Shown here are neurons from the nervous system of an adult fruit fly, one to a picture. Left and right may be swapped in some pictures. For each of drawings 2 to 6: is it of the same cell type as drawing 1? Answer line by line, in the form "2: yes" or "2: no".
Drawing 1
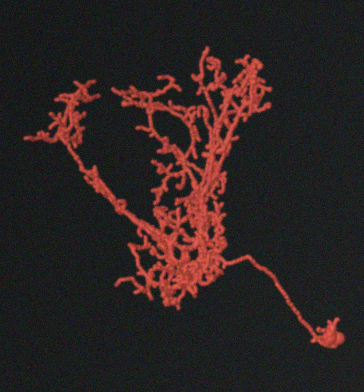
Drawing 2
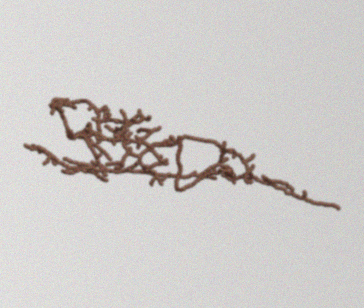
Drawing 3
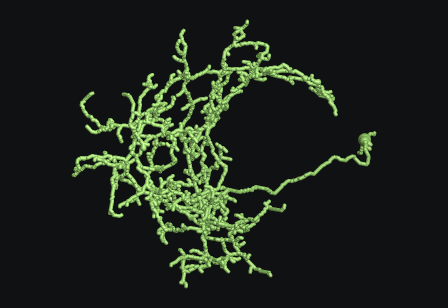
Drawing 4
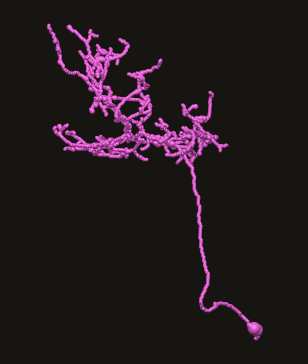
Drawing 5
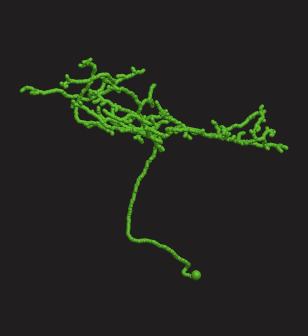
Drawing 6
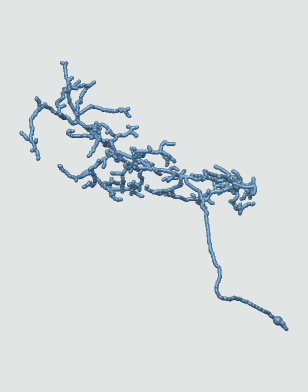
2: no
3: yes
4: no
5: no
6: no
